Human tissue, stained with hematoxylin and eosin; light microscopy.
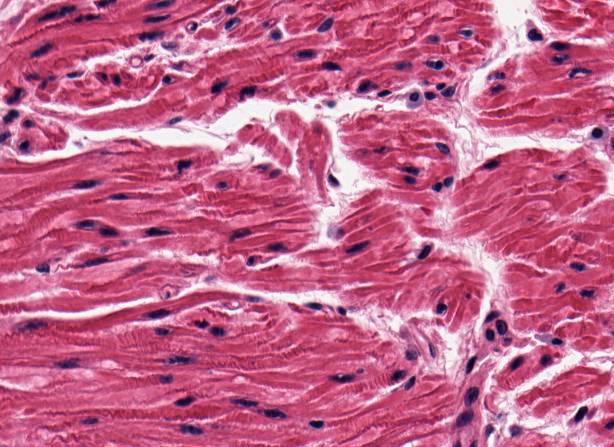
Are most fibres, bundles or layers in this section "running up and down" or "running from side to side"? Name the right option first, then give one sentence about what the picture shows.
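Running from side to side. Muscle fibres fill the field and run mostly from left to right, slanting gently.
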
